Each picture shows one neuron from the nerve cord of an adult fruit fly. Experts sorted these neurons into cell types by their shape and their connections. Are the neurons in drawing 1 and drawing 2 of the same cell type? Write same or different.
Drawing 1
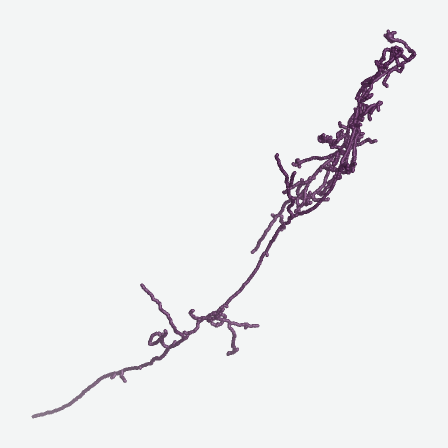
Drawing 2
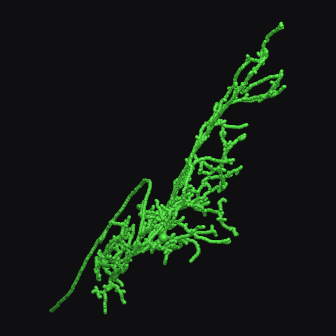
different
